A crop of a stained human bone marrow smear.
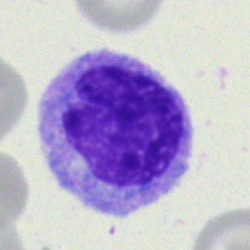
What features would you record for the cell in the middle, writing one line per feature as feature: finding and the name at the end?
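Outline: roughly round, slightly uneven, fuzzy edge
Nucleus: fills most of cell
Cytoplasm rim: widest at lower left
Cytoplasm colour: pale greyish blue-lilac
Granules: fine, dust-like, purplish
Name: monocyte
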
